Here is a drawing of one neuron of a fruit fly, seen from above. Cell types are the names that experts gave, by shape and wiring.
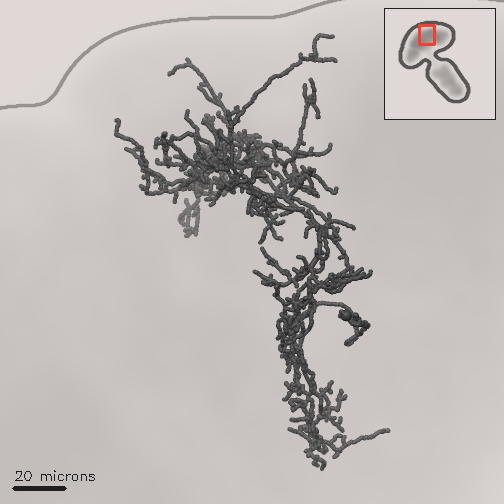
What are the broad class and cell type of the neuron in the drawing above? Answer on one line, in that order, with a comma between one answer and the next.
central-brain intrinsic neuron, ATL022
